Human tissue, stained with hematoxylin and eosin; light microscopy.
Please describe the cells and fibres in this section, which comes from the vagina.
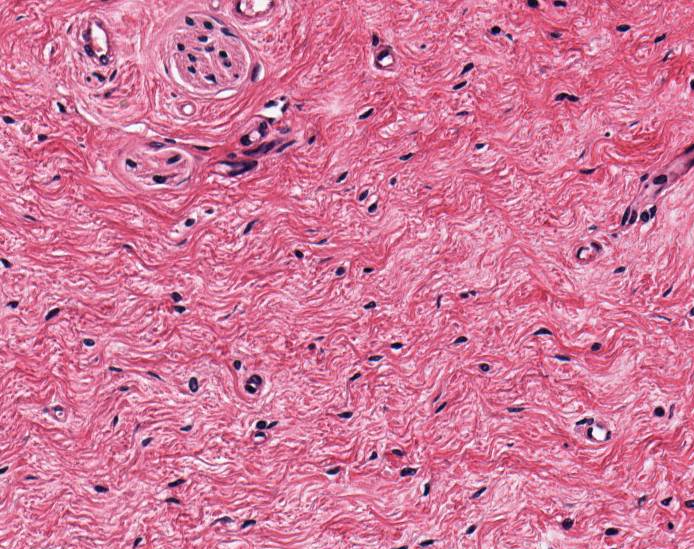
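Notice that the whole field is pink fibrous stroma, with no epithelium anywhere. The stromal cells are spindle-shaped with small, dark, elongated nuclei, sparse but evenly spread. Then, in the upper left corner, find a few small rounded structures wrapped in concentric layers of collagen.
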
